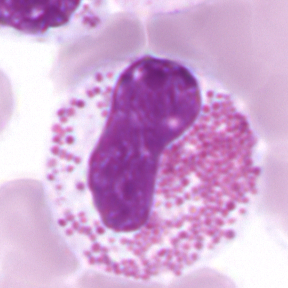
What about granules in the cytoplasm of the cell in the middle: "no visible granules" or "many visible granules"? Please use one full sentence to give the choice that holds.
It is many visible granules that the cytoplasm of this cell contains.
